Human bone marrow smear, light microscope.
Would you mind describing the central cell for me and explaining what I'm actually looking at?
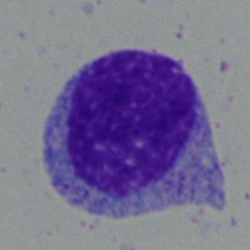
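At the lower right, the outline tapers to a pointed extension. The nucleus lies toward the upper part, leaving the wider band of cytoplasm beneath it. That cytoplasm is pale greyish-blue, with fine purple granules scattered through it. This cell is a myelocyte.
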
